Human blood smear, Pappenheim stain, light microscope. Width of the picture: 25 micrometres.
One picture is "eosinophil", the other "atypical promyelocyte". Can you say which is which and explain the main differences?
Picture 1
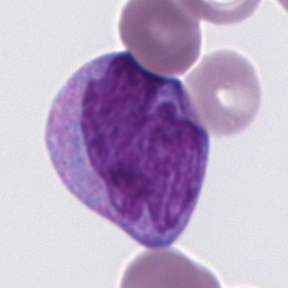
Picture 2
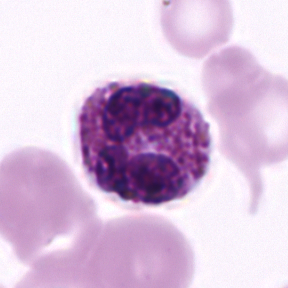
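Quick answer: picture 1 is the atypical promyelocyte, picture 2 the eosinophil. Outline's the first thing you'd notice: the promyelocyte's is irregular and narrows to a blunt point at the bottom, while the eosinophil's is round and smooth, with the cell about 12 micrometres across.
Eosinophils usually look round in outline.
The promyelocyte's nucleus, about 16 by 10 micrometres, is folded, with grooves and creases across its surface; the eosinophil shows nuclear lobes with dark purple, condensed chromatin and no visible nucleoli.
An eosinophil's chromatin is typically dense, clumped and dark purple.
Granules differ too: fine, dust-like and pinkish-violet in the promyelocyte, coarse and reddish-purple in the eosinophil, where they densely fill the cytoplasm.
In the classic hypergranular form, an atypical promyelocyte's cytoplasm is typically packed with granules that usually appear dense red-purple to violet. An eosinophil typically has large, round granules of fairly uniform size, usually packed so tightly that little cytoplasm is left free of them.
No vacuoles in the promyelocyte's cytoplasm, by the way, and red cells are pressing against its upper right edge.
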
